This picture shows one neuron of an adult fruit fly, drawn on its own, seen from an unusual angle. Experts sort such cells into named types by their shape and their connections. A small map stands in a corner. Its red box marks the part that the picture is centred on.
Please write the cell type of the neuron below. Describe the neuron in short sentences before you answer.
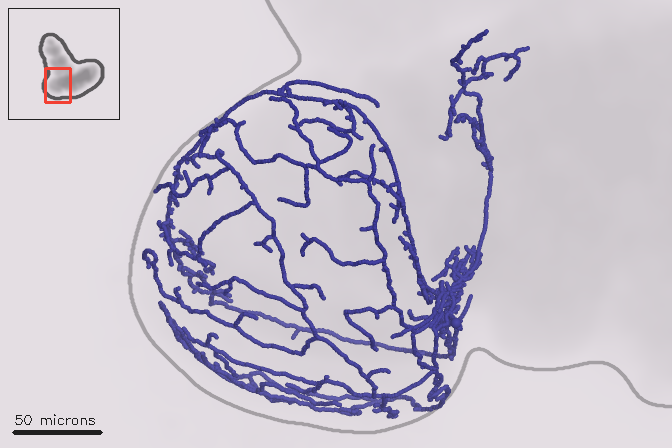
By the scale bar it is about 200 microns tall in this view. The picture shows dozens of branch ends. It is a visual centrifugal neuron. The cell type is aMe4.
